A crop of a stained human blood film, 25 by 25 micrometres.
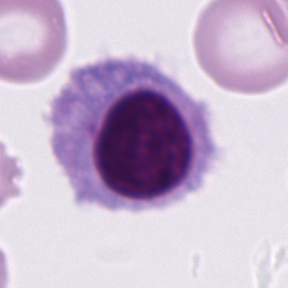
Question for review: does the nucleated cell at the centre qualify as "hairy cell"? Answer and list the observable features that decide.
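Hairy cell holds up as the name for this cell. Border first: it is ragged, with many fine, short projections all the way round. Cytoplasm next: the nucleus, about 9 micrometres across in a cell about 14 micrometres across, fills only about 40% of the cell's area.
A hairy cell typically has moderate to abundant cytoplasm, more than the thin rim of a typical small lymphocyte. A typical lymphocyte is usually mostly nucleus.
This much cytoplasm therefore weighs against typical lymphocyte. Granules: the cytoplasm holds no distinct coarse granules.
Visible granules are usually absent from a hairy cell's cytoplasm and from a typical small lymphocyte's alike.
This point fits either name. Nucleus: it is round, without a notch or fold in its outline, and lies toward the lower right of the cell. Its chromatin is dense and dark purple throughout, and no nucleoli can be seen. None of the nearby red cells touches the cell.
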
